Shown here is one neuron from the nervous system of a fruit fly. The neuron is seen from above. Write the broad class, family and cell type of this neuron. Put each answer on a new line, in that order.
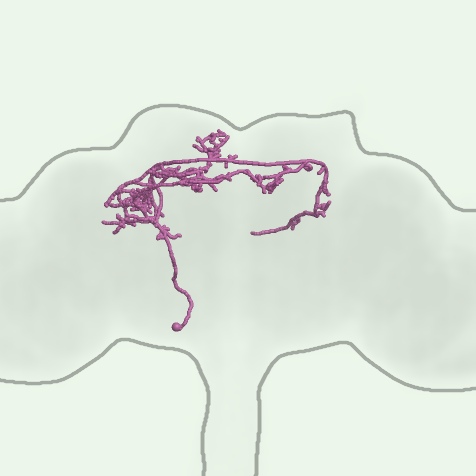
central-brain intrinsic neuron
hemilineage DM4_dorsal
pC1_16b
